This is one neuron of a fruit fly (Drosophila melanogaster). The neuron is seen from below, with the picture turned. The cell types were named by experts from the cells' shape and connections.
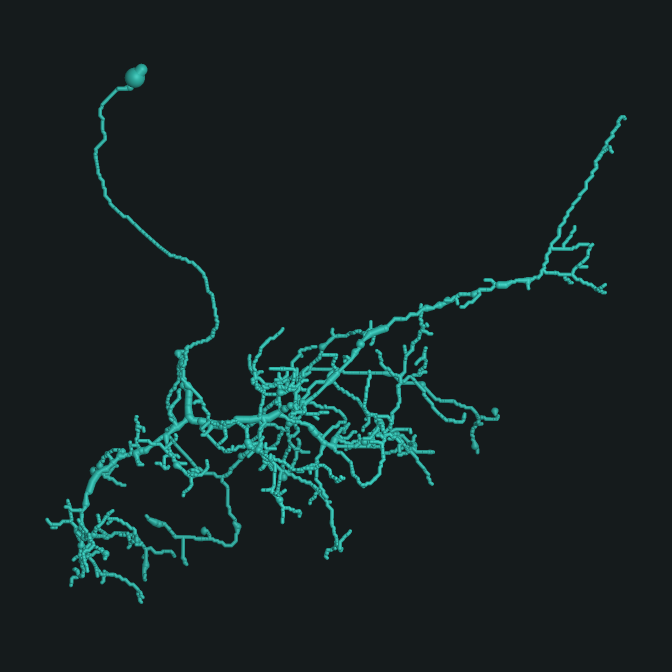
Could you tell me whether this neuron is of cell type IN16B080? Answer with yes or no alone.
yes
